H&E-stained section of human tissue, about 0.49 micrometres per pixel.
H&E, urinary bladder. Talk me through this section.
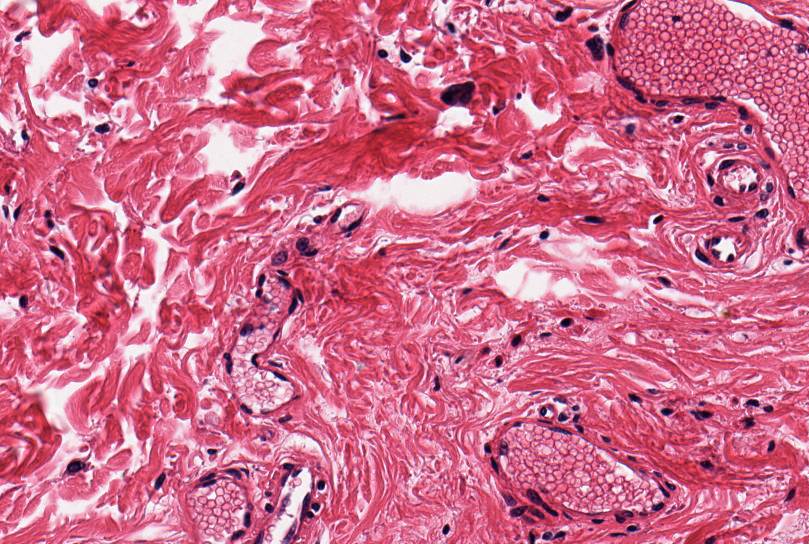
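Dense, wavy, eosinophilic collagen bundles, running in varied directions, make up most of the field. Upper right corner: a large rounded bundle of closely packed small circular profiles. Near lower centre: an oval bundle of similar small circular profiles, rimmed by flattened nuclei. Nuclei scattered among the collagen mostly small, dark, elongated.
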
